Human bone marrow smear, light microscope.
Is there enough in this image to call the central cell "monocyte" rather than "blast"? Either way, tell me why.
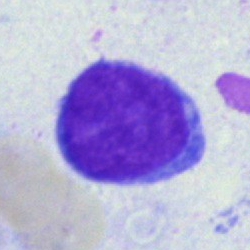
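Blast, not monocyte.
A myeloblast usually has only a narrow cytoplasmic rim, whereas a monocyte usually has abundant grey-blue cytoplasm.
Here the cytoplasm is a scant blue rim, seen mainly along the right side, which fits the blast rather than the monocyte. Outline round to slightly oval, mostly smooth. Chromatin dark purple and fairly dense, with faint lighter streaks. No granules visible in the cytoplasm.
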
